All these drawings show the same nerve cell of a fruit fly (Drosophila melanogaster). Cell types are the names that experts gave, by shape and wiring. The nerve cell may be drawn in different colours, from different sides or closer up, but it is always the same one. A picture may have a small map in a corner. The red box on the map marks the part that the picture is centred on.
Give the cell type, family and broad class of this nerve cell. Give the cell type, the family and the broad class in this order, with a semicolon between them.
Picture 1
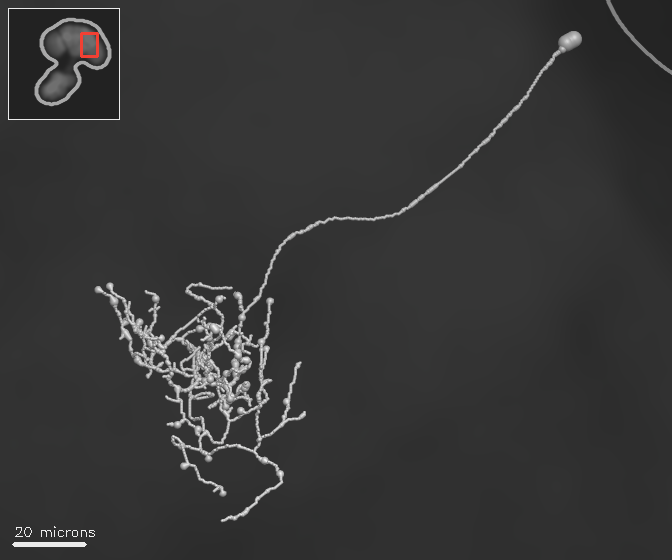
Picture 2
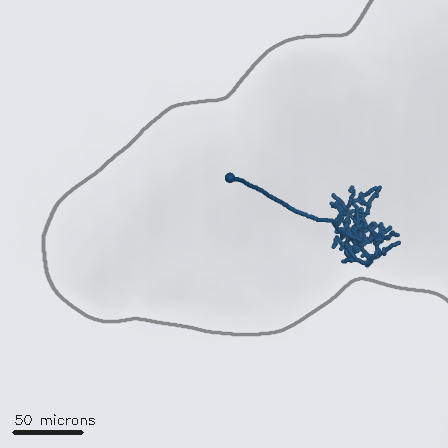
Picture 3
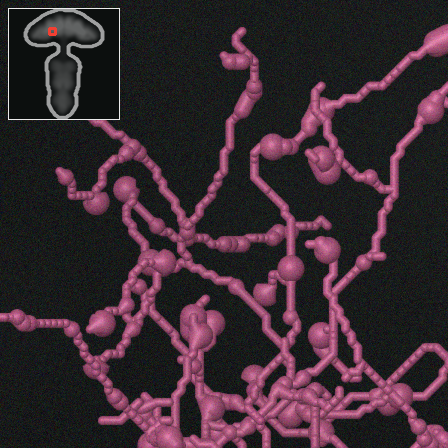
CB3734; hemilineage LHl4_posterior; central-brain intrinsic neuron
